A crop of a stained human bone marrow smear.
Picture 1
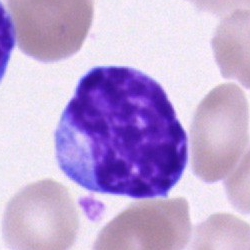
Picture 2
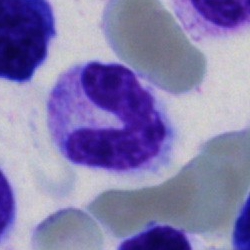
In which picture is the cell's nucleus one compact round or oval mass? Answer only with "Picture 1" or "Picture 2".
Picture 1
